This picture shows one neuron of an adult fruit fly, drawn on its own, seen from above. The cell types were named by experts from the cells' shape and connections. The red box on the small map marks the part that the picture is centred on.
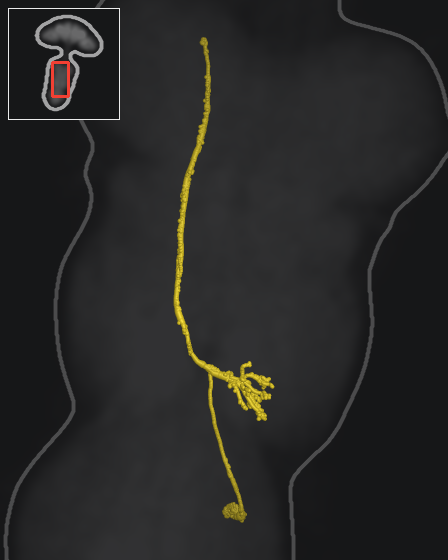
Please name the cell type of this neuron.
IN08B008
